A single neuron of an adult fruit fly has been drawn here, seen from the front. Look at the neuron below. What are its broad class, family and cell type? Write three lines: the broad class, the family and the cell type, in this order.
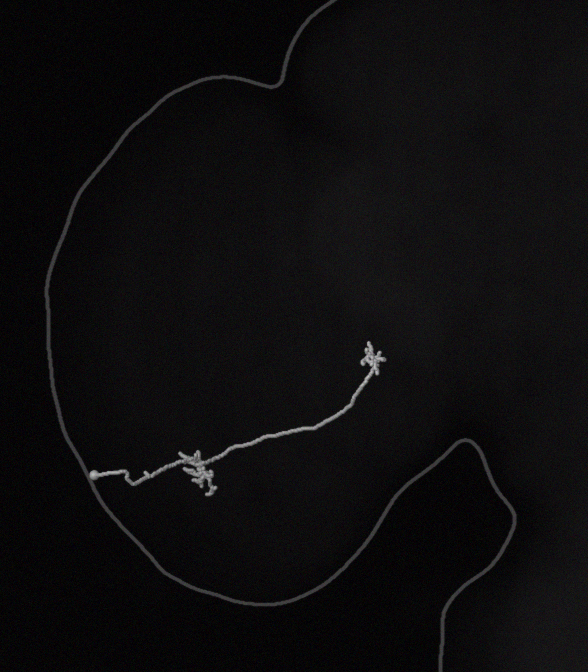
optic-lobe intrinsic neuron
Tm
Tm34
